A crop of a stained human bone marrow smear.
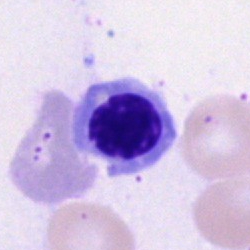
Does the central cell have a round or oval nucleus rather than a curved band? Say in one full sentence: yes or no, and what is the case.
Yes, the cell has a nucleus shaped as one compact round or oval mass.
